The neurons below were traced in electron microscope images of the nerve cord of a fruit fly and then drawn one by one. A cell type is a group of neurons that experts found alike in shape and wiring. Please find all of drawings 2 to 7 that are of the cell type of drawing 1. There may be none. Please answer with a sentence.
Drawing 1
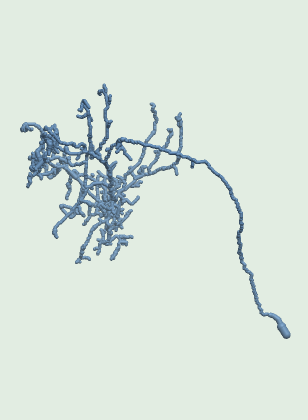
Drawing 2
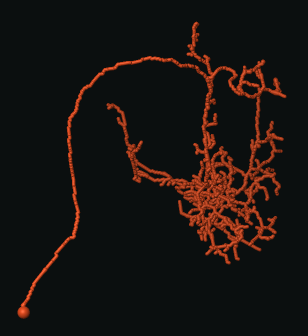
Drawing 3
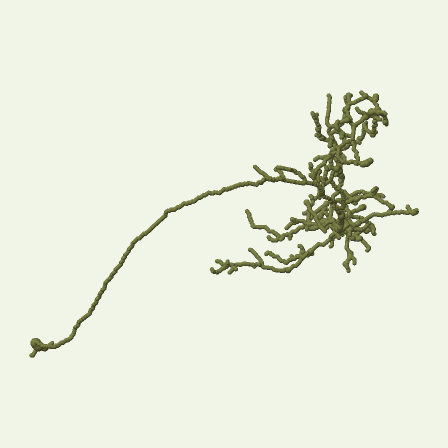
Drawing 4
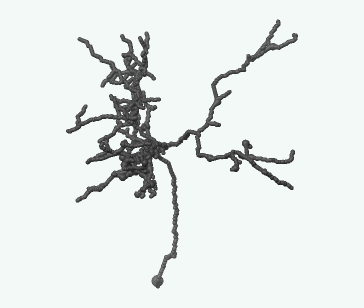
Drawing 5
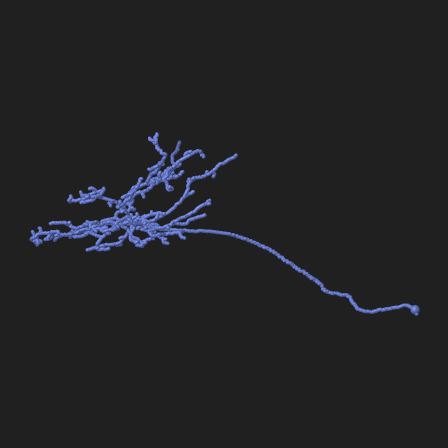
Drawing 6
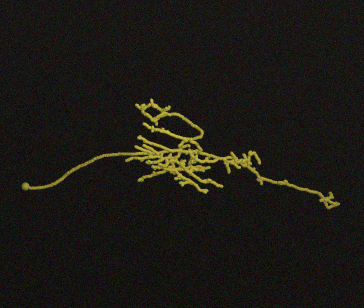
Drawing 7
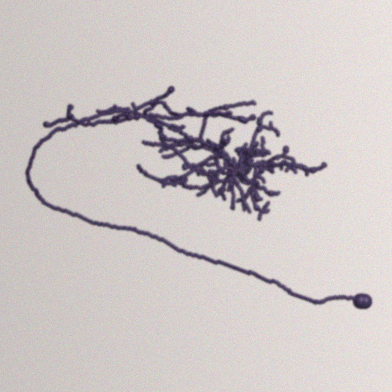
Drawing 2, drawing 3 and drawing 7 are of the same cell type.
